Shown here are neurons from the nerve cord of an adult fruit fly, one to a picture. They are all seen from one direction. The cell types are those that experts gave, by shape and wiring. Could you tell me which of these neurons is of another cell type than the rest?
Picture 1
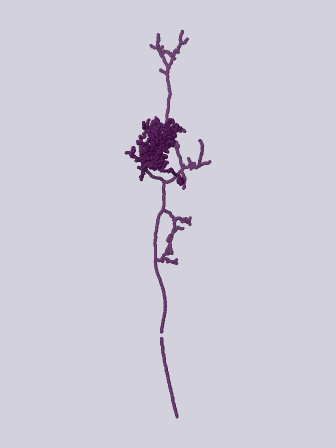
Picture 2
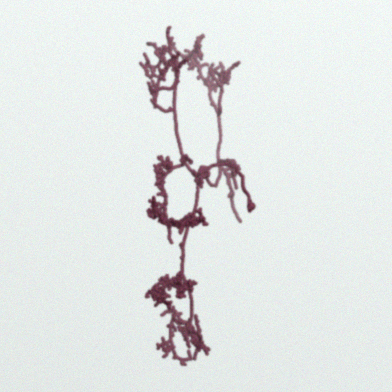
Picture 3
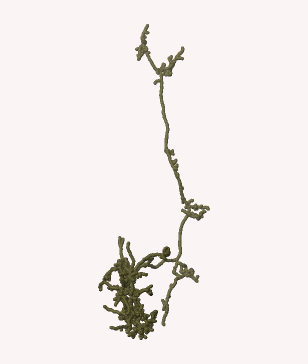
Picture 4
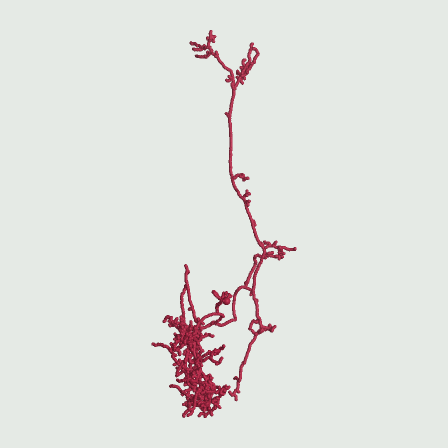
1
